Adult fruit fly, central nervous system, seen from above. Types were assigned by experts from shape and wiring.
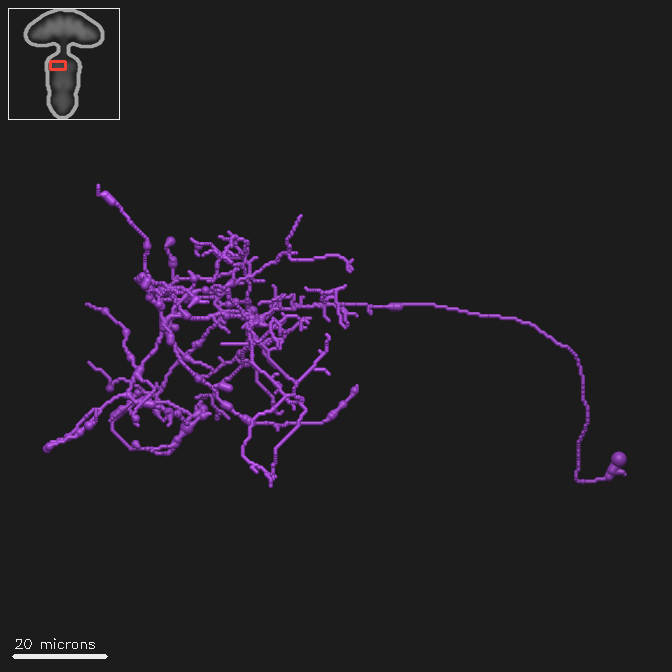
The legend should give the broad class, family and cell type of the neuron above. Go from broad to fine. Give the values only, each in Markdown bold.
**nerve-cord intrinsic neuron**, **hemilineage 13B**, **IN13B044**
